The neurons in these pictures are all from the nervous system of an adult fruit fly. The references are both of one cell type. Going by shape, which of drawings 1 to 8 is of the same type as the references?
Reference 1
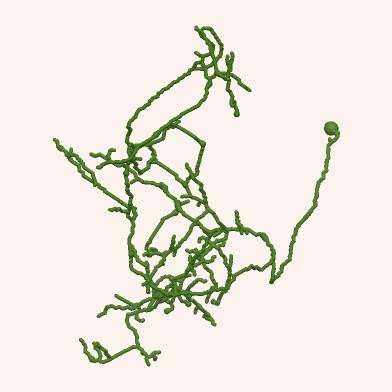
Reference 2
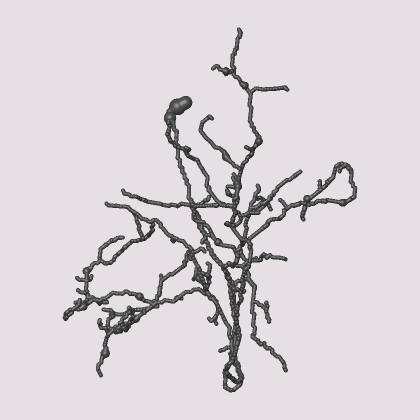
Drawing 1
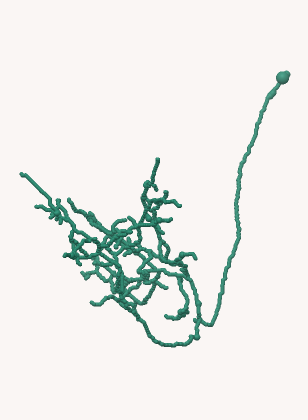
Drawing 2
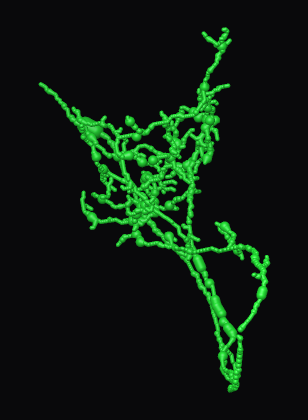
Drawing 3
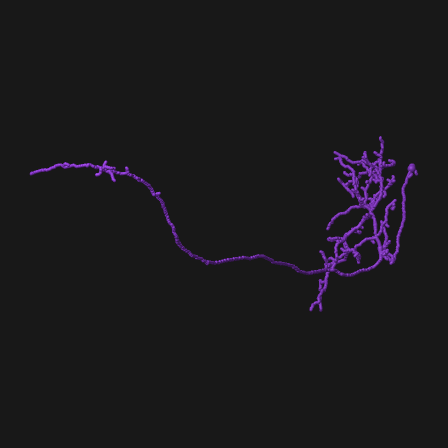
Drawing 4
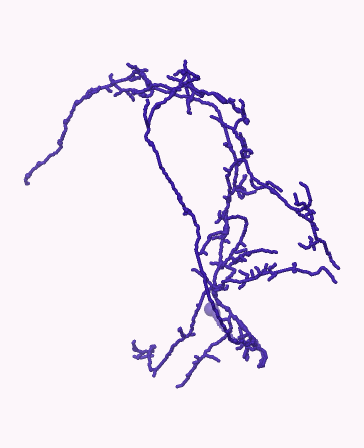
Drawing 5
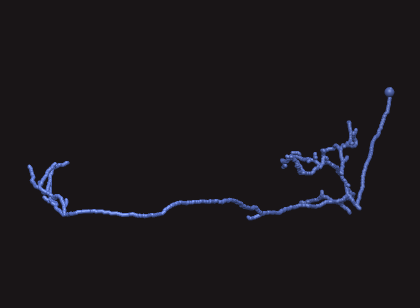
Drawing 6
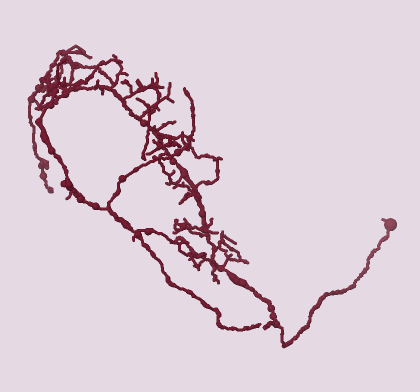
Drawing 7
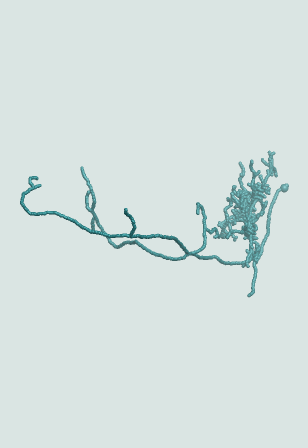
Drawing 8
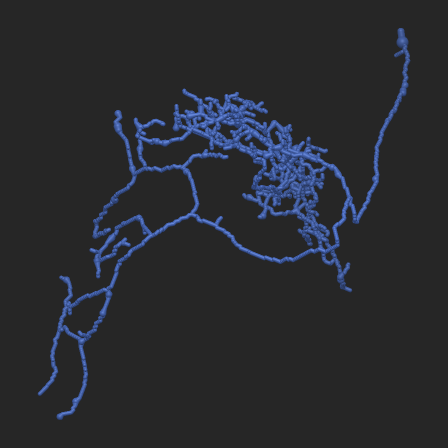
1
